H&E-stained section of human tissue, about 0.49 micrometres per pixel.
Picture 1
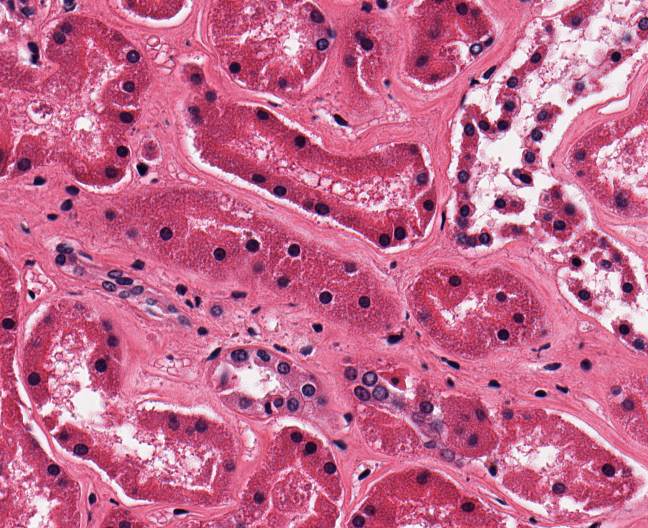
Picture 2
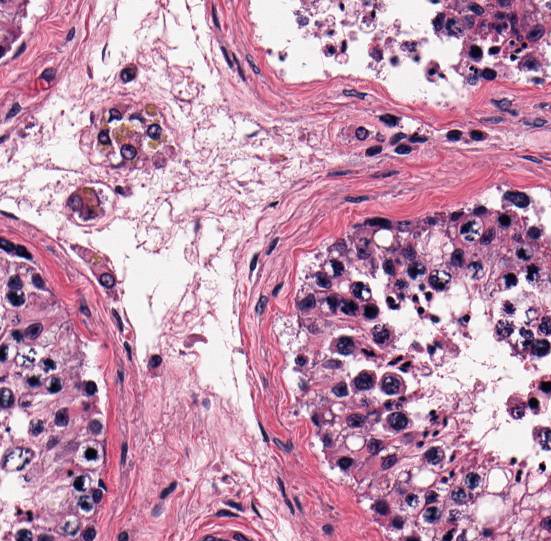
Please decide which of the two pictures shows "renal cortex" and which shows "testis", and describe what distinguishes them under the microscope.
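Picture 1 is the renal cortex; picture 2 is the testis. In the renal cortex, closely packed elongated and rounded tubules of epithelial cells fill the field, with only thin bands of stroma between them. Their cells have abundant, finely granular, deeply eosinophilic cytoplasm and a single round, dark nucleus, fairly uniform in size. Now turn to the testis: each tubule is bounded by a thick band of pink, layered collagen, with flattened, elongated dark nuclei strung along it. The lower right tubule is lined by many layers of cells, many with large round nuclei and coarse, clumped chromatin. In the upper left, a small cluster of interstitial cells holds yellow-brown granular pigment.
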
